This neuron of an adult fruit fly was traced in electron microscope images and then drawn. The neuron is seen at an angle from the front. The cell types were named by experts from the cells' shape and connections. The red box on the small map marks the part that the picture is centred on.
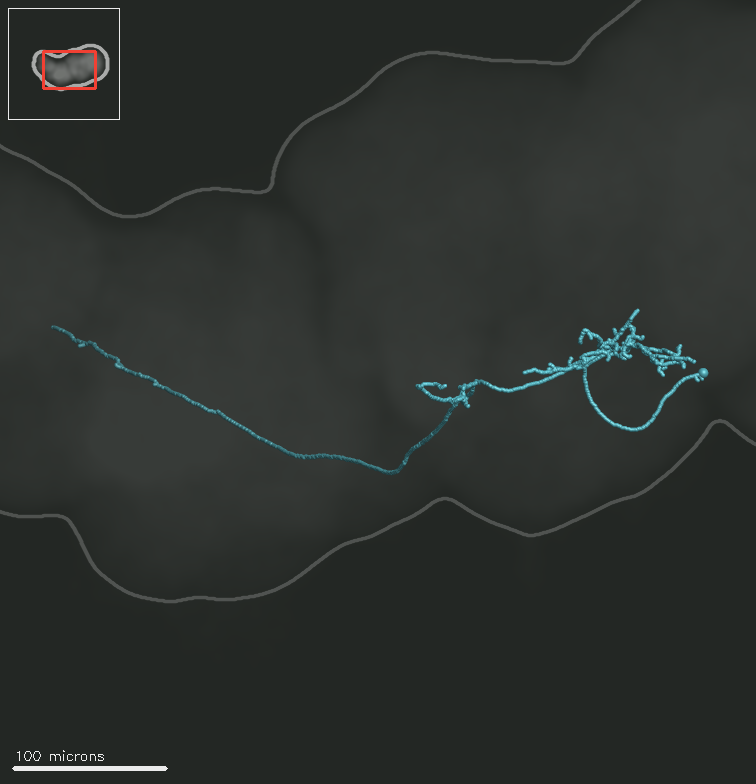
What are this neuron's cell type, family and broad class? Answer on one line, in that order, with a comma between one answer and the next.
DNg07, hemilineage LB7, descending neuron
